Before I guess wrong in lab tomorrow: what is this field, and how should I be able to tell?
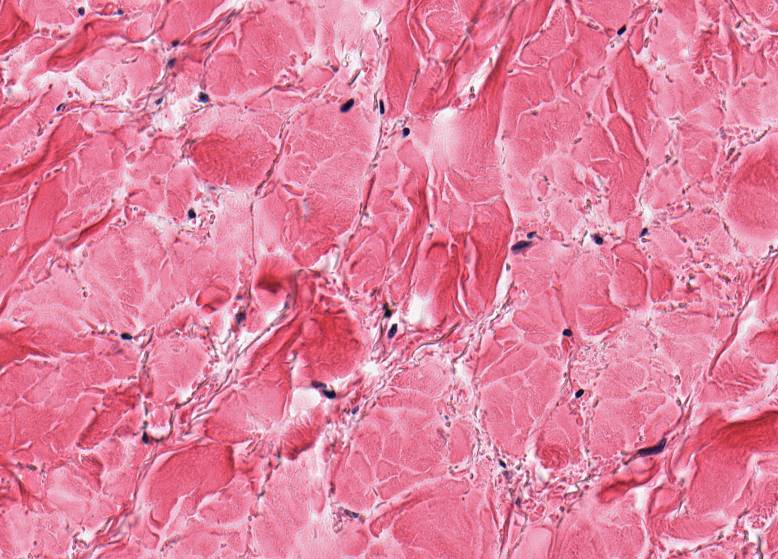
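My reading is dermis. Closely packed pink fibres fill the whole field, most of them cut across or obliquely into polygonal and rounded profiles. The nuclei matter most to me: they are sparse, small, dark and oval.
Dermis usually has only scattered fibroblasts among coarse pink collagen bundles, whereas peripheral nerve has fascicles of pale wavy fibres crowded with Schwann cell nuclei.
They sit at fibre edges or between fibres, not in fibre centres. Thin wispy strands of loose connective tissue with a few spindle-shaped nuclei also run between the fibres.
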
